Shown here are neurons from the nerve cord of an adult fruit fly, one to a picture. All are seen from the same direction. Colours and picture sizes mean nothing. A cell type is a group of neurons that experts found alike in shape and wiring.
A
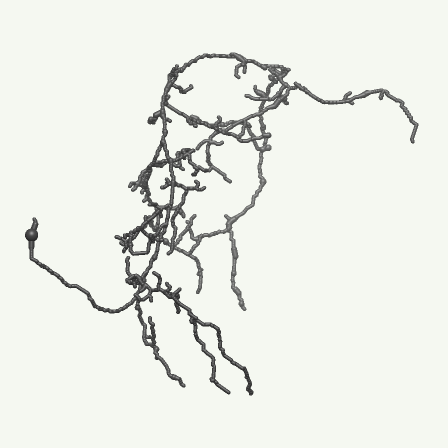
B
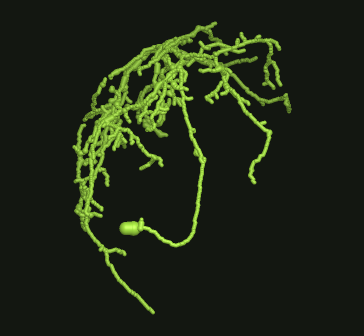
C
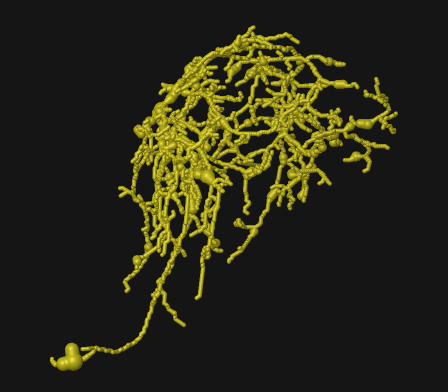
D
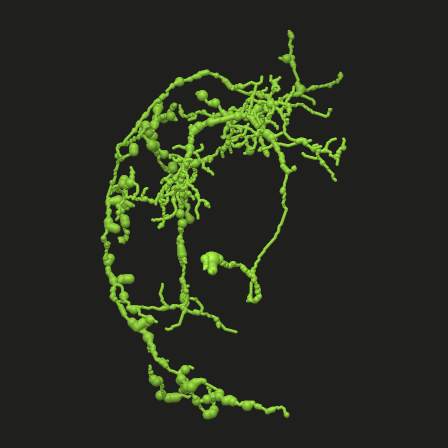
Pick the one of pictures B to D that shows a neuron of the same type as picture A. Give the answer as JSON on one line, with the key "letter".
{"letter": "C"}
